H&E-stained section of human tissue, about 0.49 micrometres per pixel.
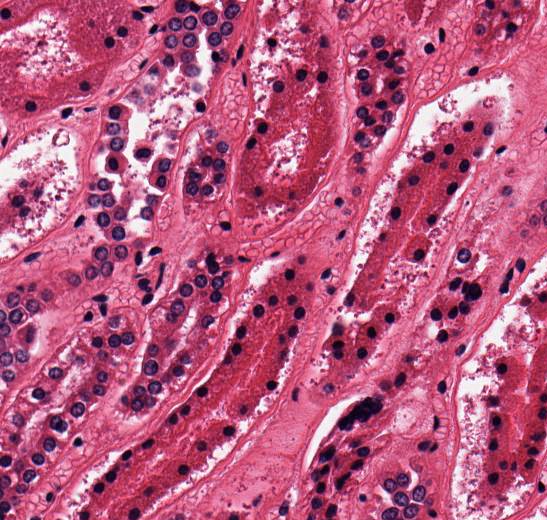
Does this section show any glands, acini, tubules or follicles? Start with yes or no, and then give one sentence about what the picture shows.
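Yes. The cells lining the tubules have abundant granular pink cytoplasm.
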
